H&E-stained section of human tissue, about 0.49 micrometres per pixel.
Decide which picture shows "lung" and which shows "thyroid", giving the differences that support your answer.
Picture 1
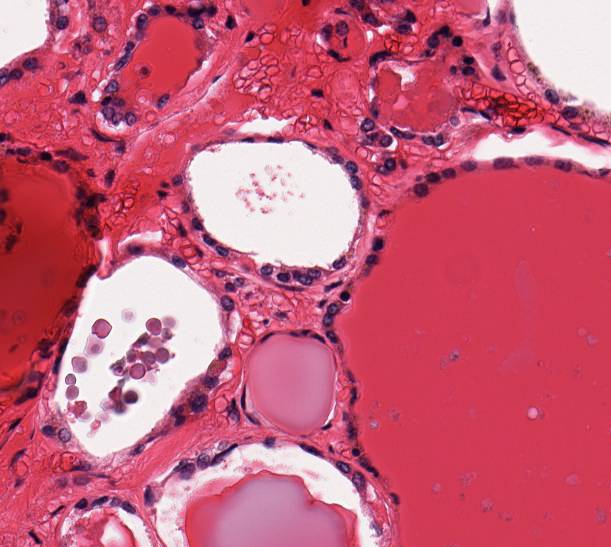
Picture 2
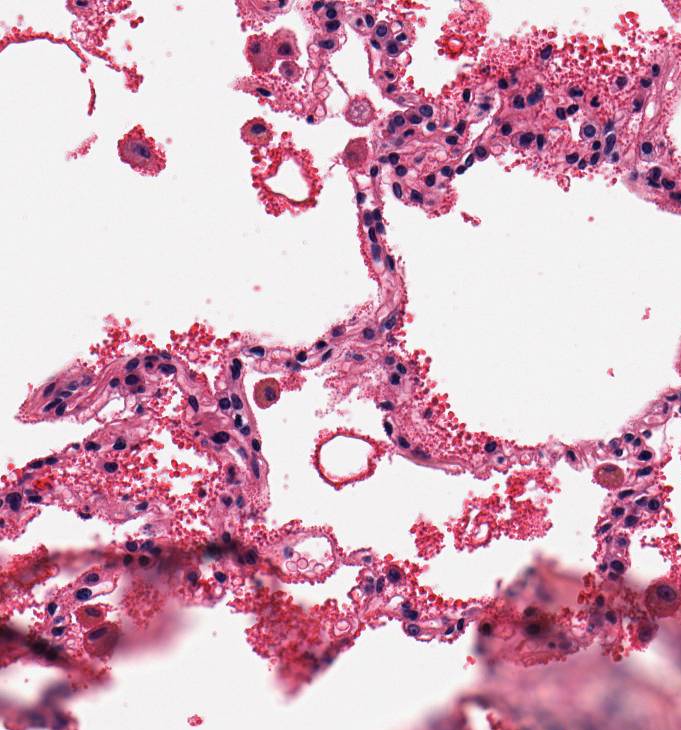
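In picture 1 you have the thyroid, and in picture 2 the lung. Begin with the spaces: picture 1 is close-packed, closed, rounded follicles of varying size, one very large follicle of homogeneous pink colloid filling most of the right half; in picture 2 thin branching tissue strands part large empty spaces, where rounded cells with pink cytoplasm and a single round nucleus lie free, as at upper left and centre.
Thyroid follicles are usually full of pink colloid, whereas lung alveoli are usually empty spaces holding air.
Then the lining: the follicles have a single layer of flattened to low cuboidal cells with small, round, dark nuclei, while the nuclei in the lung strands are small, dark and oval to elongated.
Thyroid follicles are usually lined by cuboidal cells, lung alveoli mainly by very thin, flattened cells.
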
